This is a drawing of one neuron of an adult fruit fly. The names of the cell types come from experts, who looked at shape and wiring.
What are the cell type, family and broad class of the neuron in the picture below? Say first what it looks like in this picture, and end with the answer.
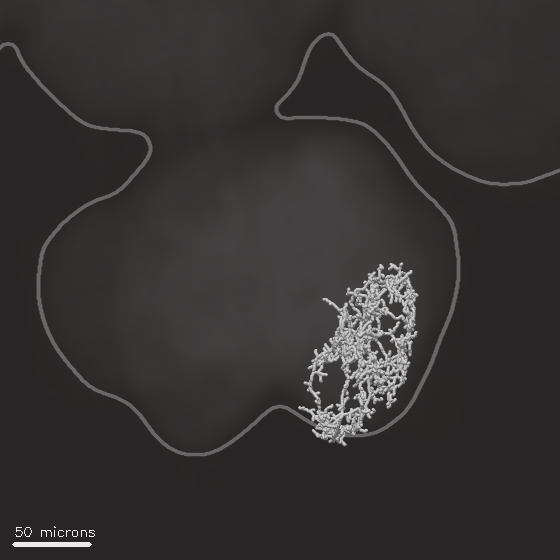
By the scale bar it is about 120 microns tall in this view. In this view it is taller than it is wide. Its cell type is IN16B032. Its family is hemilineage 16B. This is a nerve-cord intrinsic neuron.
